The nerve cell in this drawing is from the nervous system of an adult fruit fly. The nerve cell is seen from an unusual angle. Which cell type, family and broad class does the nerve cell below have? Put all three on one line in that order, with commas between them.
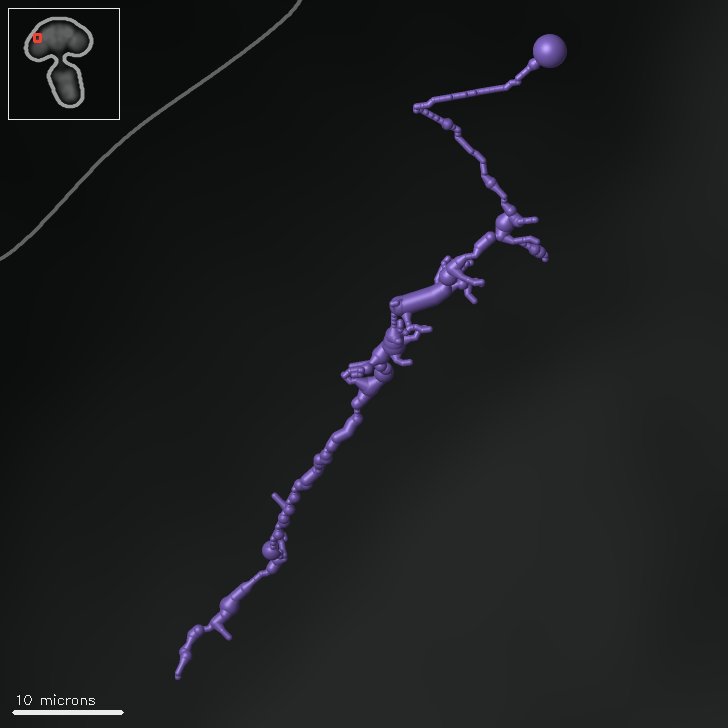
Dm3a, Dm, optic-lobe intrinsic neuron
